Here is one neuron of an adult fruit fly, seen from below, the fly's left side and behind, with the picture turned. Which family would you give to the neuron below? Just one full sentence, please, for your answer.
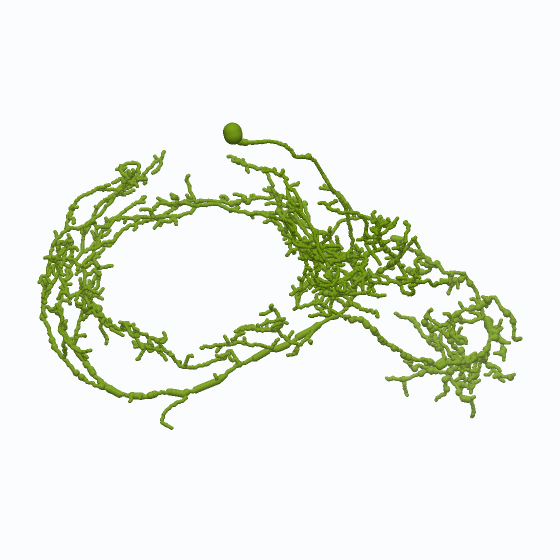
This neuron is grouped under the hemilineage SMPpv2_dorsal family.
